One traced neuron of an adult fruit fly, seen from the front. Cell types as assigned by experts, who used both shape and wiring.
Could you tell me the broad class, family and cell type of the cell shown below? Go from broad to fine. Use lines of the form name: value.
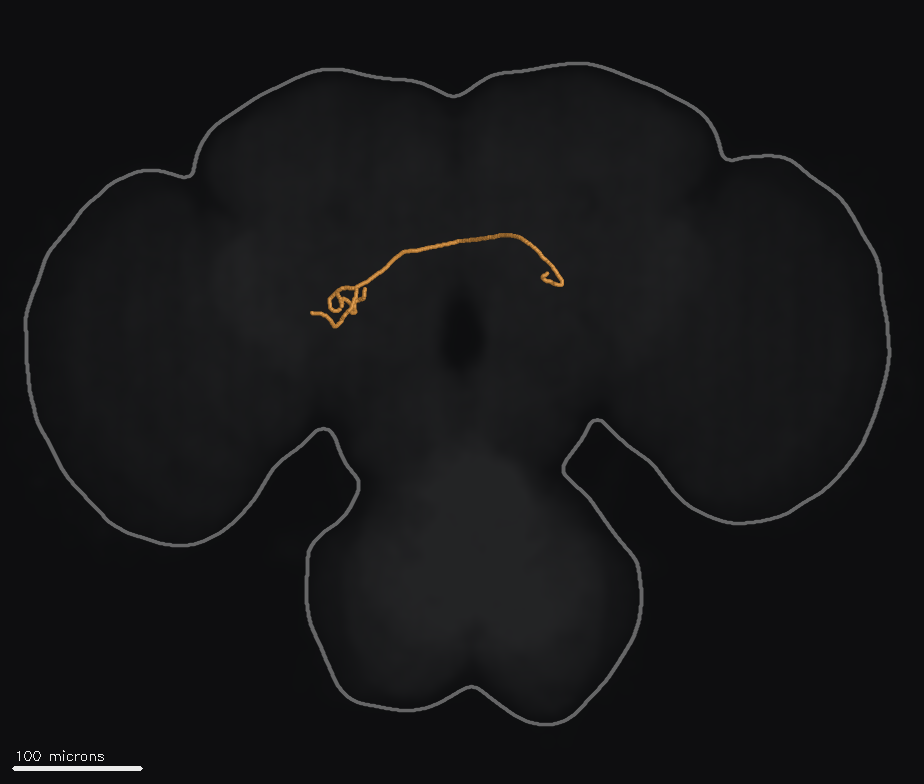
broad class: sensory neuron entering the brain
family: class olfactory
cell type: ORN_VA1d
